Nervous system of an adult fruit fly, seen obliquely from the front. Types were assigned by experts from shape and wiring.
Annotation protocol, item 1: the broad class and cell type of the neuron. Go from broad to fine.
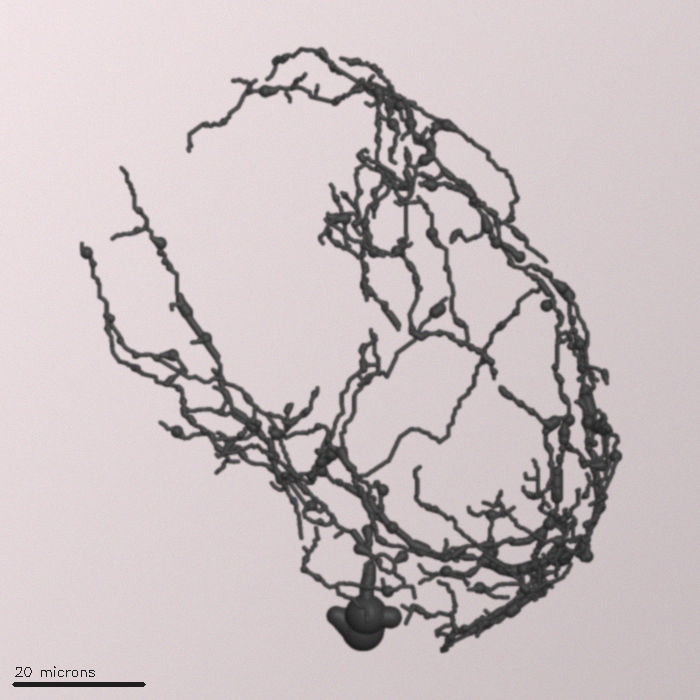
nerve-cord intrinsic neuron; INXXX283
